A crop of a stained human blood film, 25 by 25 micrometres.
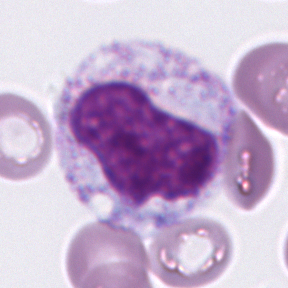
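Metamyelocyte: notice how the nucleus stays a single unsegmented mass, indented along its upper border, its chromatin mottled in lighter and darker patches. Fine purple granules scatter through the cytoplasm, and a small clear round spot sits below and left of the nucleus.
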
